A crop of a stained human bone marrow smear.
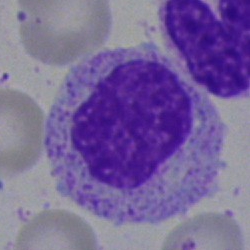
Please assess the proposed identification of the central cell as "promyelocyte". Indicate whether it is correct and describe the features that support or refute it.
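Here the chromatin is dark purple, mottled with small paler spots. A moderate rim of pale grey-blue cytoplasm surrounds the nucleus on all sides, without vacuoles. Part of another nucleated cell lies at the upper-right corner.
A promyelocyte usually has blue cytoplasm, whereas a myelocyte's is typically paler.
The pale cytoplasm here therefore speaks for myelocyte and against promyelocyte. The cell is a myelocyte, not a promyelocyte.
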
